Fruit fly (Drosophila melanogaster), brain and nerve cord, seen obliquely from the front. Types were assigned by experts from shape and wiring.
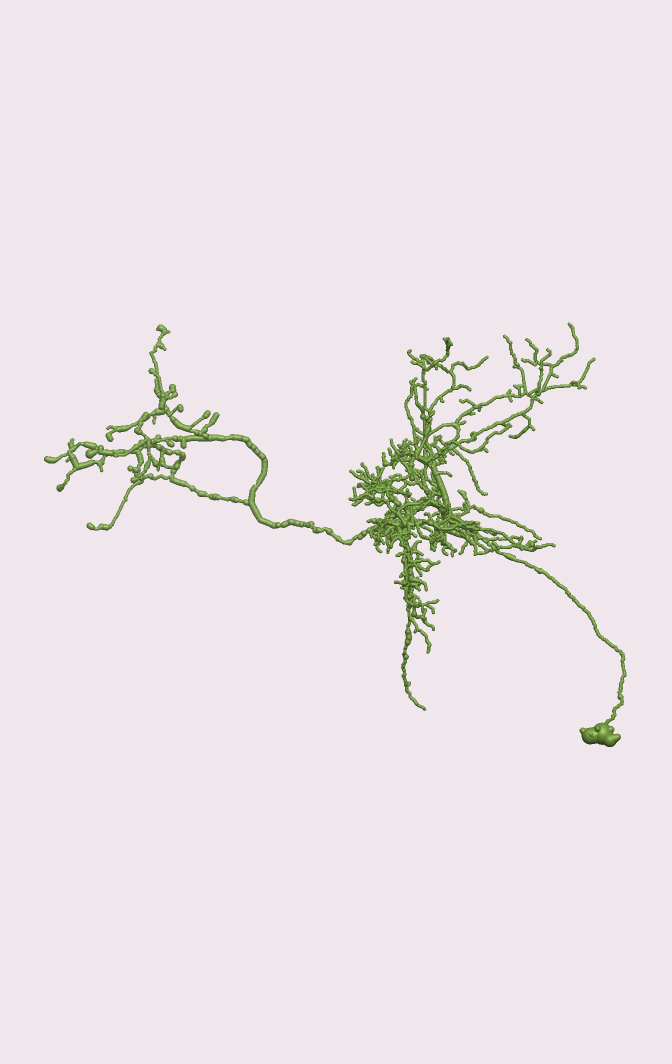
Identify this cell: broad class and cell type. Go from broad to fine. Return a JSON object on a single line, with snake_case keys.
{"broad_class": "central-brain intrinsic neuron", "cell_type": "CB0492"}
